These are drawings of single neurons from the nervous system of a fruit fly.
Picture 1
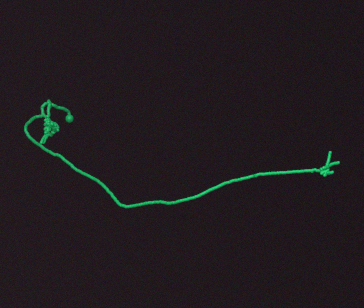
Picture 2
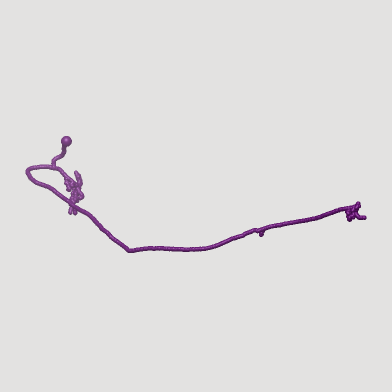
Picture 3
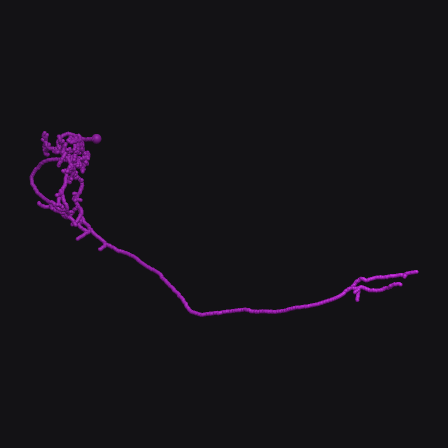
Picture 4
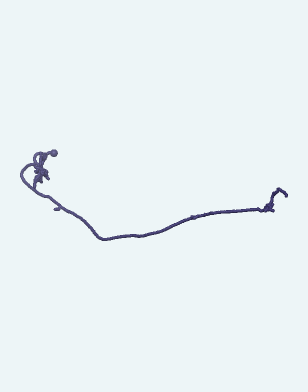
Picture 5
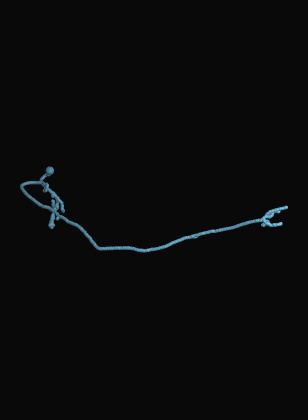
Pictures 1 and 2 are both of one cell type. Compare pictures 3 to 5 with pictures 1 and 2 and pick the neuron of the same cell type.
Picture 4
